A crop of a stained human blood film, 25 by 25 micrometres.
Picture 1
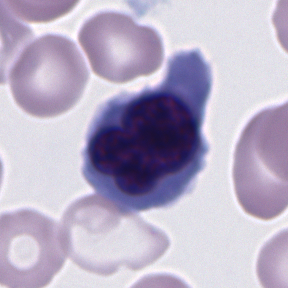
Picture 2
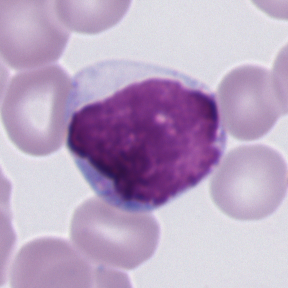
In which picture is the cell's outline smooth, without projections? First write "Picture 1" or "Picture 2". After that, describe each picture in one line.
Picture 2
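Picture 1: The cell outline is irregular, with a broad cytoplasmic tongue extending toward the upper right.
Picture 2: The cell outline is smooth, without surface projections.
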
